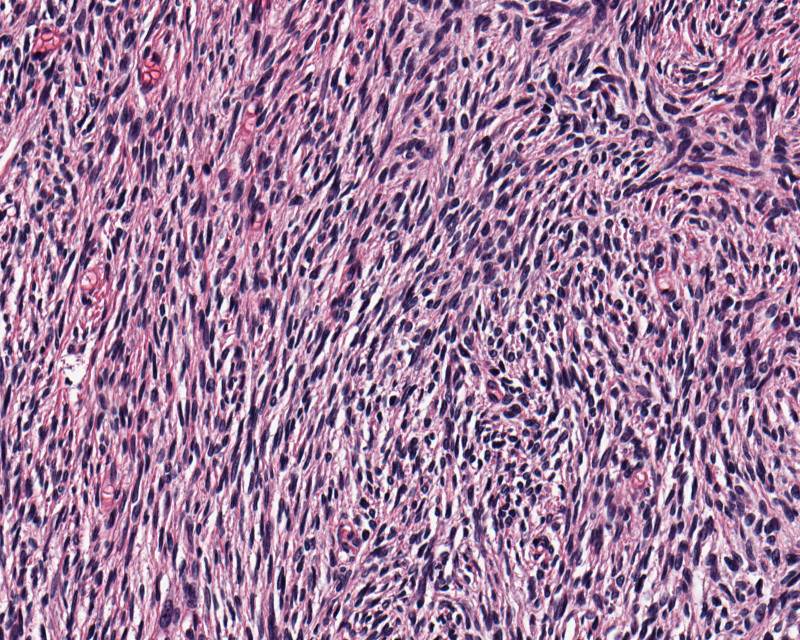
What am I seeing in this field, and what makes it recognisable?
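Ovarian cortex, I think. Densely packed spindle cells in fascicles fill the whole field. Toward the upper right, the fascicles turn into a swirling, whorled arrangement.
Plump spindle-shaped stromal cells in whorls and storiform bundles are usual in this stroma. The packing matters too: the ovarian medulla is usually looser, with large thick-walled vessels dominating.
Let me look at the nuclei: elongated to ovoid, dark-staining, crowded close together. Cytoplasm is scant and pale pink, and the cell borders are indistinct.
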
